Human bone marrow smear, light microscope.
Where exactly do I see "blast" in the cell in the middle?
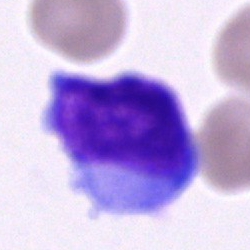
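The feature of this blast that matches best is the nucleus, which fills the upper part and most of the cell.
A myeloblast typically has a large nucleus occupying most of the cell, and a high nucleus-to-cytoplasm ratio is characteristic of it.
The cytoplasm is pale blue and lies mainly below the nucleus. Along its lower edge, small rounded blebs project from the cytoplasm.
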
